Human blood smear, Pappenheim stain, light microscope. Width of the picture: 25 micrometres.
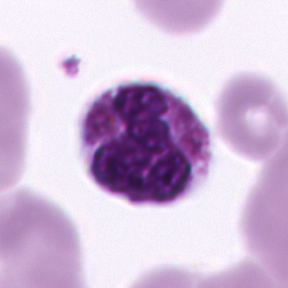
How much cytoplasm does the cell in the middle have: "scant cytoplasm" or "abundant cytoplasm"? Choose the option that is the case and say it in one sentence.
The cell's cytoplasm is limited to a narrow rim.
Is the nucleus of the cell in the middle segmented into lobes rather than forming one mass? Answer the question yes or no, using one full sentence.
Yes, the cell's nucleus is segmented into two or more lobes.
